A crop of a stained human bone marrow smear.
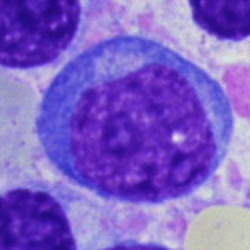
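Proerythroblast, the central cell of a stained human bone marrow smear seen by light microscopy. The outline is round to slightly oval and smooth. A moderate rim of cytoplasm stains distinctly blue and shows no visible granules. On the upper-left side of the nucleus, a paler zone of cytoplasm lies against it.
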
